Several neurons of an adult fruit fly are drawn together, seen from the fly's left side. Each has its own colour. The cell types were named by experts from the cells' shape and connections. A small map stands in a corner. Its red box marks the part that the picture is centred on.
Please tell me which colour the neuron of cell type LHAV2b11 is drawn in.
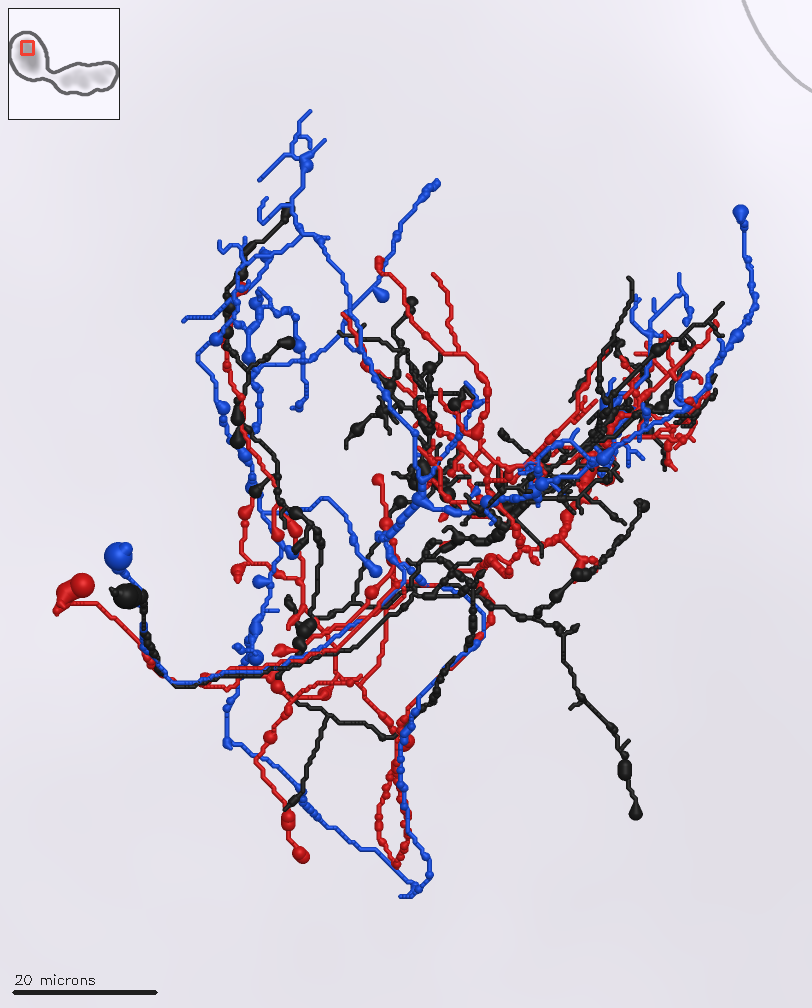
black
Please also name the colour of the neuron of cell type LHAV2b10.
blue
